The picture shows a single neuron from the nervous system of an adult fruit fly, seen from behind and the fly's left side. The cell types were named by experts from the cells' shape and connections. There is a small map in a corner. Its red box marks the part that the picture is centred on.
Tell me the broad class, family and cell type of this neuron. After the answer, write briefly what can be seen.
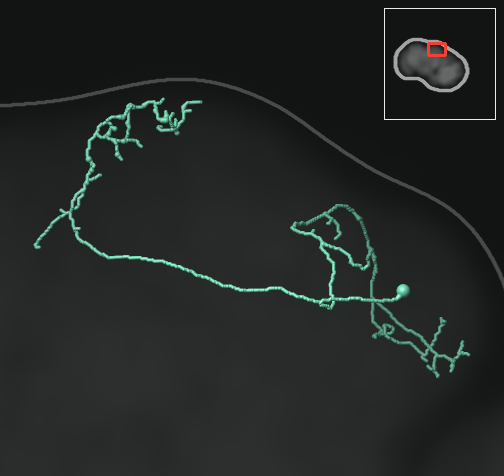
Its broad class is central-brain intrinsic neuron. The family is hemilineage DL2_dorsal. The cell type is LHPV5a3. The cell body can be seen on the right of the picture. As drawn here it is wider than it is tall.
